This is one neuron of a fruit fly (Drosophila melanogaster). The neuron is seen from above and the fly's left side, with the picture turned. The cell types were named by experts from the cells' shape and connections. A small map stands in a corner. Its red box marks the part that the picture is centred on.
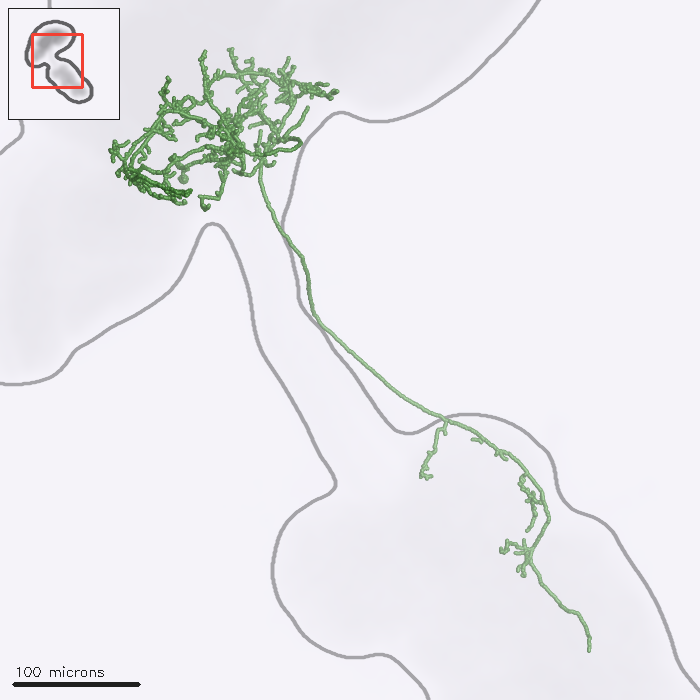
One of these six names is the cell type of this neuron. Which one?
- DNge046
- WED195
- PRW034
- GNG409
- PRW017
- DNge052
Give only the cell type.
DNge052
